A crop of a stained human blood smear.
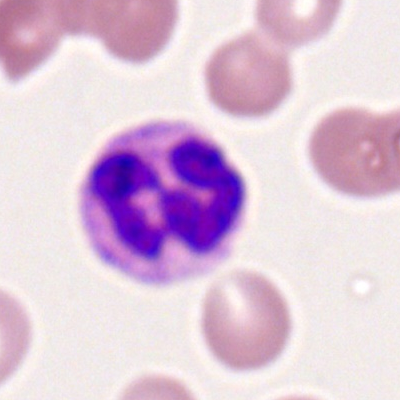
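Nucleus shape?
Several lobes joined by narrow parts.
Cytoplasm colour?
Pale pinkish-lilac, with no large orange-red granules.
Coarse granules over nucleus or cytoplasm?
No coarse dark blue-black granules present.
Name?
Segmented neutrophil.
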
